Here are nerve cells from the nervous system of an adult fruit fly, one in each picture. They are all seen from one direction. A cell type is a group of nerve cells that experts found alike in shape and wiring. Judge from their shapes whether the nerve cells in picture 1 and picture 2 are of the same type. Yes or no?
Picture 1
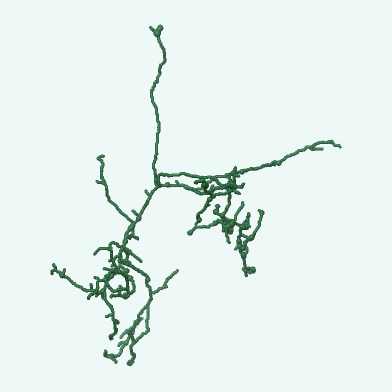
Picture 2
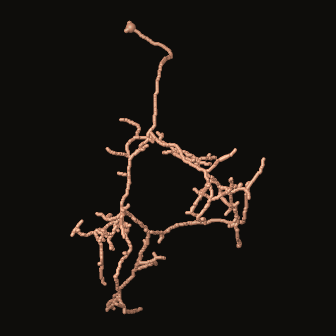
yes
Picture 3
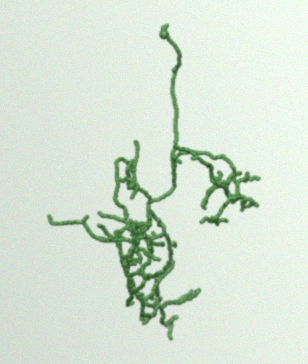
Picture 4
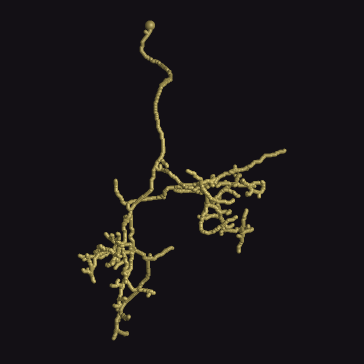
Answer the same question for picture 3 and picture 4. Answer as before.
yes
